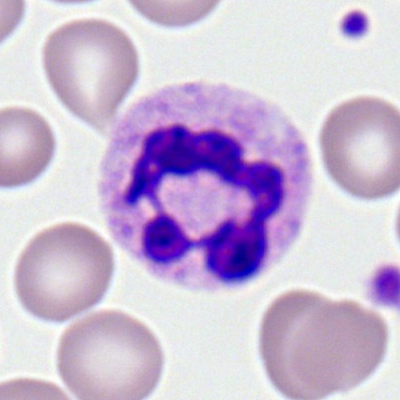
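Segmented neutrophil, the central cell in a stained human blood smear. Its outline is round and smooth. The nuclear lobes curve around a central patch of cytoplasm. Fine, faint lilac granules lie scattered through the cytoplasm, and no clear vacuoles are present.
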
